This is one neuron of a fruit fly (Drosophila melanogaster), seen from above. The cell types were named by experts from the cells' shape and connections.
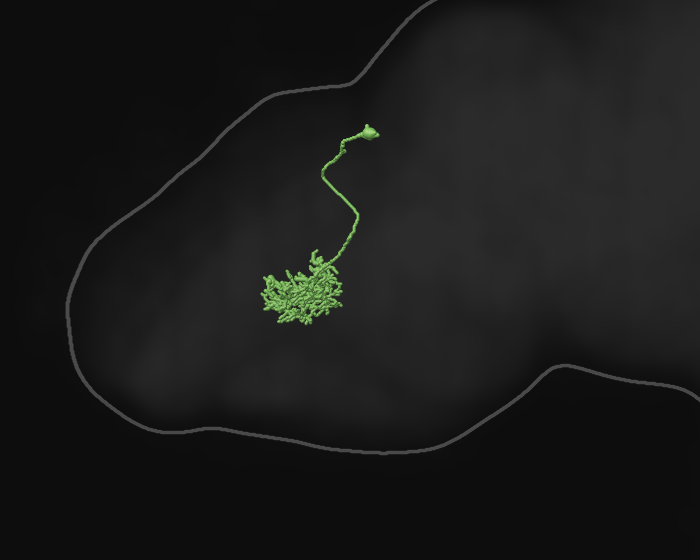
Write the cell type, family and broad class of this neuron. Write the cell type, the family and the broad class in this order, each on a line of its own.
Dm4
Dm
optic-lobe intrinsic neuron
